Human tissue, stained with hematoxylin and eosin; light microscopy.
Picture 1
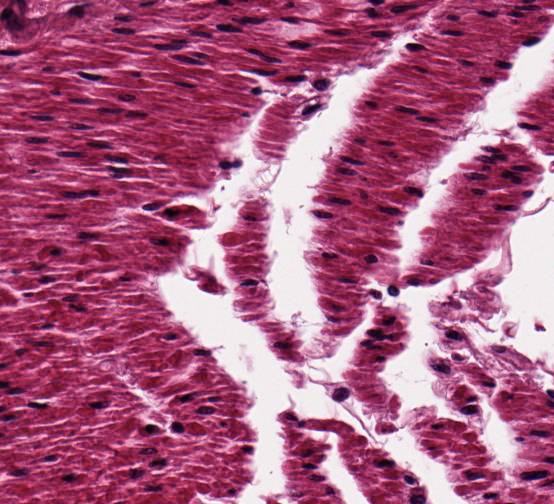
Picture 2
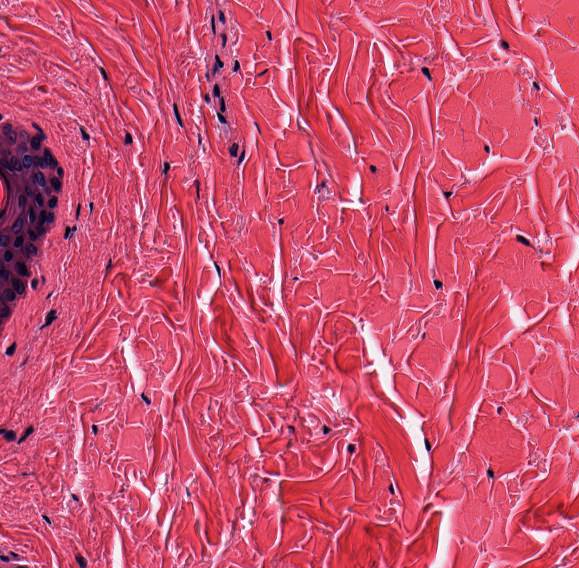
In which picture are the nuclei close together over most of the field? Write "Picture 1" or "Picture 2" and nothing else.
Picture 1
